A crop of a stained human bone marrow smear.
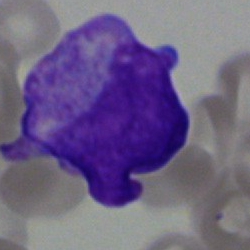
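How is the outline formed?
Irregular, with several blunt bulges and a small rounded bleb at the upper right.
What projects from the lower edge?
A broad rounded knob.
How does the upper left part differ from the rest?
It is paler and mottled; the rest is dense and darker.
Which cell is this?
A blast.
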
